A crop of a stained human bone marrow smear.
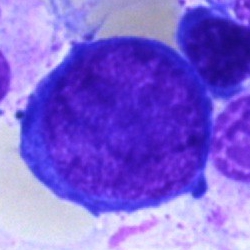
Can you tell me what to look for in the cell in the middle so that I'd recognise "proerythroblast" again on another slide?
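Taking the features of this proerythroblast in turn, the chromatin is finely granular and evenly spread. Next, the cytoplasm forms only a thin rim around the nucleus, and that rim is deep blue. Last, a small rounded bleb projects from the lower right edge of the cell.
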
